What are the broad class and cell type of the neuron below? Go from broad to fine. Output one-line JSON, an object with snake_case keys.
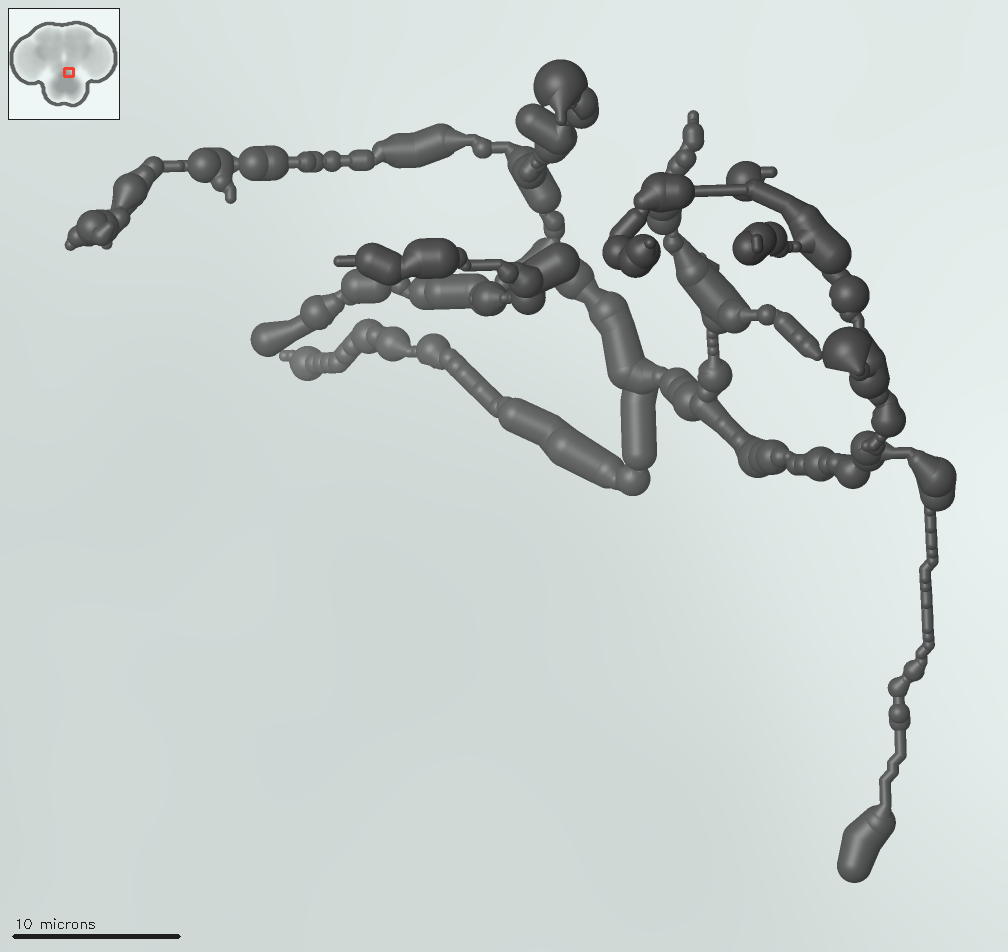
{"broad_class": "sensory neuron entering the nerve cord", "cell_type": "SNxx17"}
